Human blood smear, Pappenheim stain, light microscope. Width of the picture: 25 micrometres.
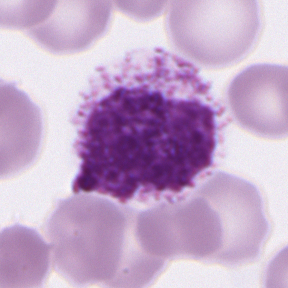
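Band neutrophil, and notice the nucleus is one irregular, lumpy-edged mass rather than separate lobes, its chromatin dark purple and coarsely clumped. The scant cytoplasm runs wider above the nucleus than below, with reddish-violet granules.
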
